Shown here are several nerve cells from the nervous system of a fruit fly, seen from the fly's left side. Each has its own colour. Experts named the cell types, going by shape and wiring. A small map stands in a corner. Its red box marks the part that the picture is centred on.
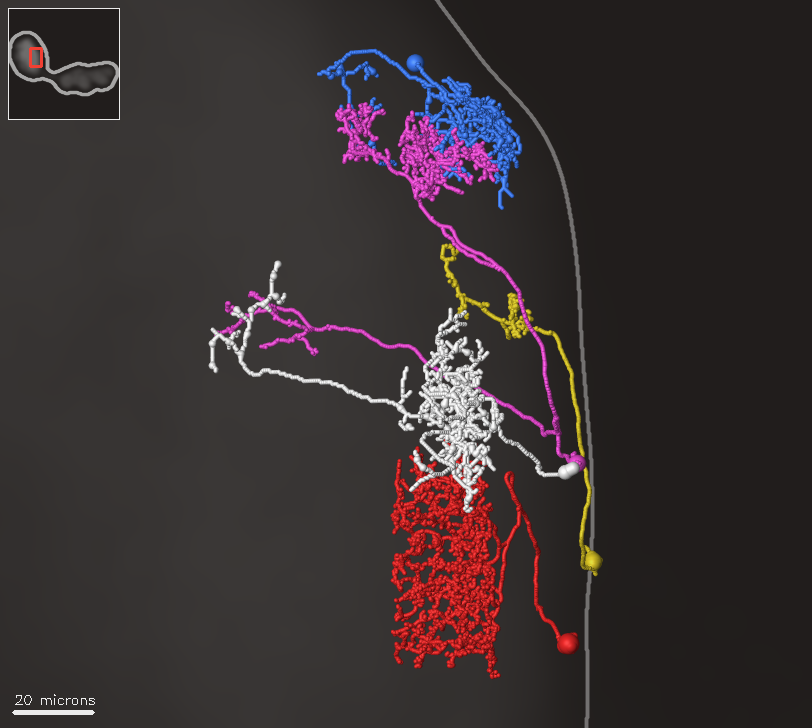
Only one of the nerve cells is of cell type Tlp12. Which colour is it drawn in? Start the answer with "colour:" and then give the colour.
colour: blue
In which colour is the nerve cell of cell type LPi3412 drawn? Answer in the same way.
colour: red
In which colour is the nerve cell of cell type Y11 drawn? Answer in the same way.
colour: yellow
